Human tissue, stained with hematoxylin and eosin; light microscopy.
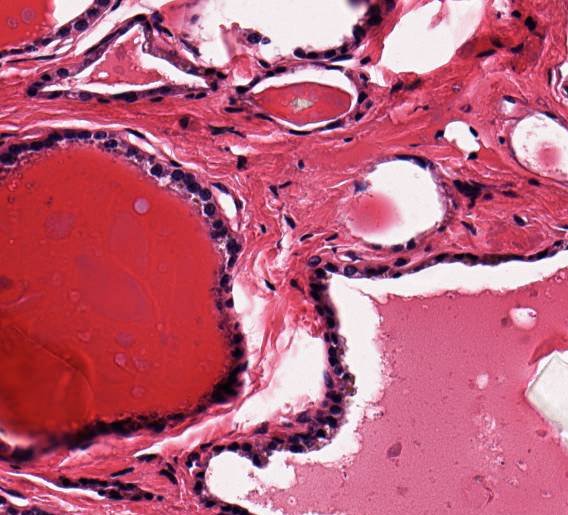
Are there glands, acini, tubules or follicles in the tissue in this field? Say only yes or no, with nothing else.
Yes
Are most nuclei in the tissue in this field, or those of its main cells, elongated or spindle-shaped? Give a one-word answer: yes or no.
No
